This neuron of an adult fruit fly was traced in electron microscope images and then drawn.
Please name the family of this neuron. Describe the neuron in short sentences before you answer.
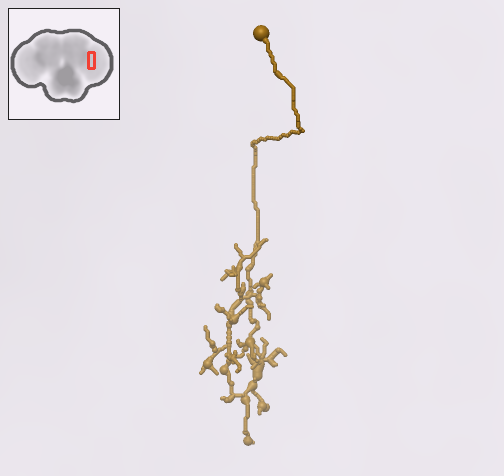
Its cell body lies at the top of the picture. In this view it is more than twice as tall as it is wide. This is an optic-lobe intrinsic neuron. Its family is Cm.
